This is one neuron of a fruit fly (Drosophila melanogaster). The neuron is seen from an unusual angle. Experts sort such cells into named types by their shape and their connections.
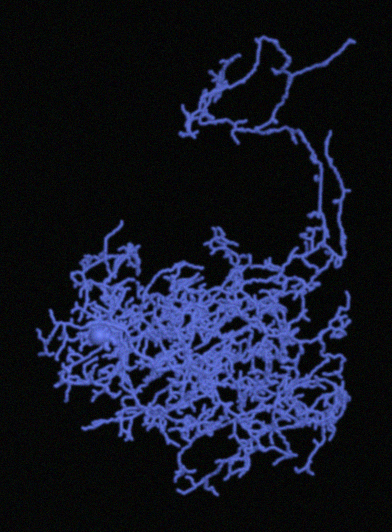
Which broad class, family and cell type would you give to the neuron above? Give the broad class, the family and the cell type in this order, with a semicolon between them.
central-brain intrinsic neuron; hemilineage VLPl2_medial; AVLP390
